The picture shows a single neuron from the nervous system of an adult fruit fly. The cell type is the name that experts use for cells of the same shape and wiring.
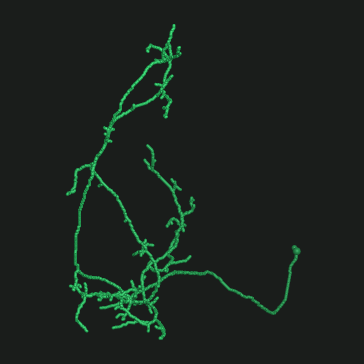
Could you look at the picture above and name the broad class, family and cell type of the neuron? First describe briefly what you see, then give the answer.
The picture shows dozens of branch ends. In this view it is taller than it is wide. It is a central-brain intrinsic neuron. The family is hemilineage MX7. It is of cell type AMMC017.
